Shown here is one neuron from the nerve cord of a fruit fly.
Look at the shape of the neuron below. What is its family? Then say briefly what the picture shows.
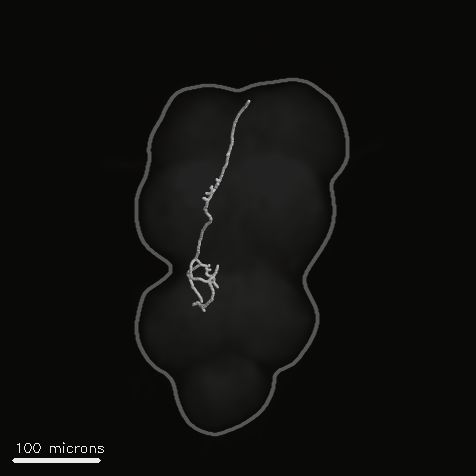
The family is DNg. It is a descending neuron. The drawing shows no cell body. From top to bottom in the picture it spans about 250 microns.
